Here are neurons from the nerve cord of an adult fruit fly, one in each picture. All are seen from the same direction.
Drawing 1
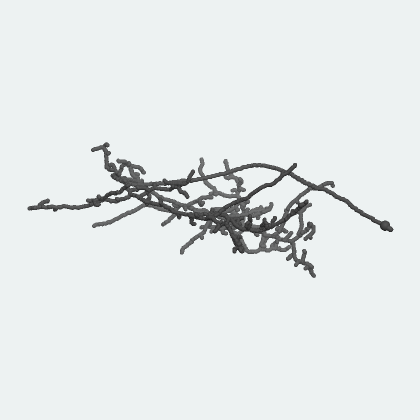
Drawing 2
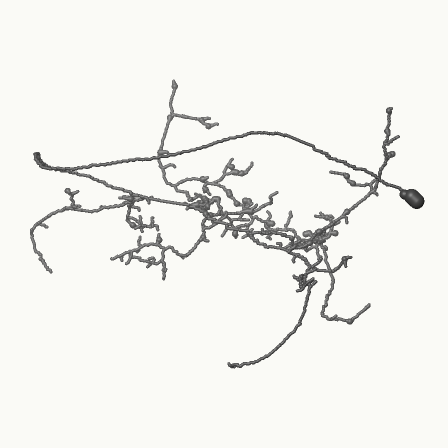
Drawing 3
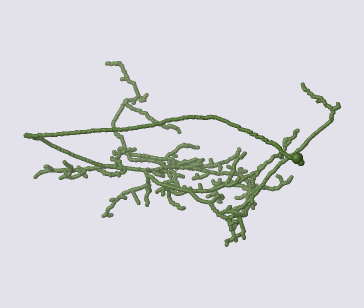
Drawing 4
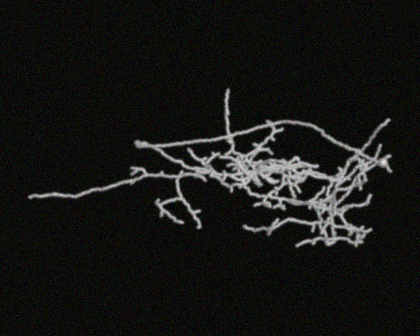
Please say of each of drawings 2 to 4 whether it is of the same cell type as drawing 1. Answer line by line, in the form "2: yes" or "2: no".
2: yes
3: yes
4: yes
